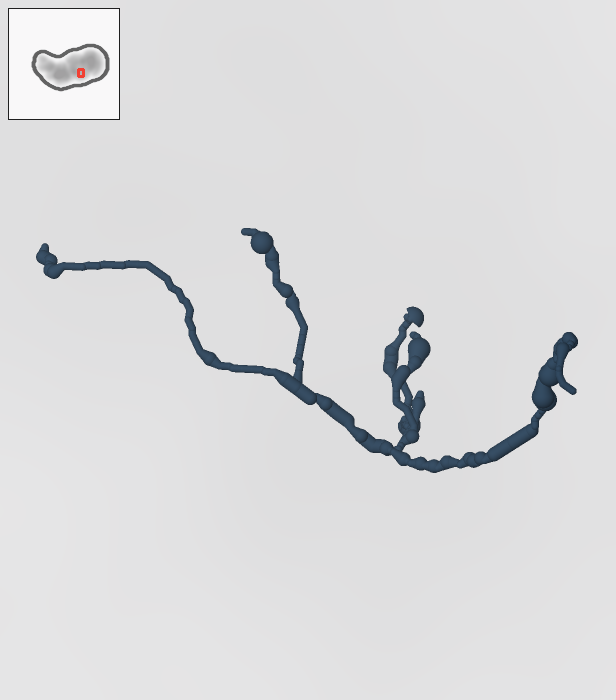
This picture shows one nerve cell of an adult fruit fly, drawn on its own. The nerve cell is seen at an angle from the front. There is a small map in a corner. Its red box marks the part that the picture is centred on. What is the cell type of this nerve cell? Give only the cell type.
ORN_VL1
